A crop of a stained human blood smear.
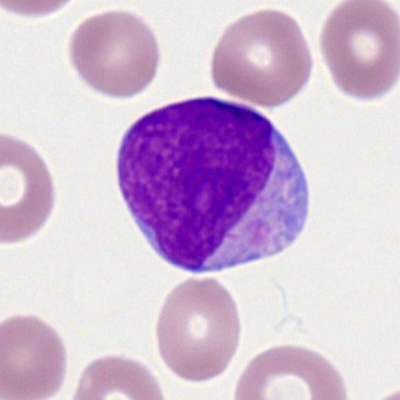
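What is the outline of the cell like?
Smooth and roughly rounded, with a few gently angular corners.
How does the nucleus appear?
A single unlobed mass filling most of the cell, set toward its left side.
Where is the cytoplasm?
A pale blue crescent along the right side.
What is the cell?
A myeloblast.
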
